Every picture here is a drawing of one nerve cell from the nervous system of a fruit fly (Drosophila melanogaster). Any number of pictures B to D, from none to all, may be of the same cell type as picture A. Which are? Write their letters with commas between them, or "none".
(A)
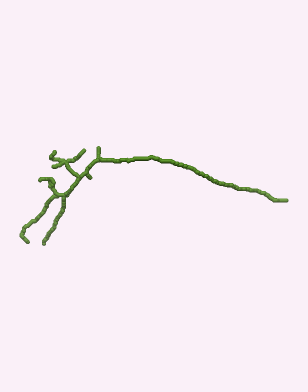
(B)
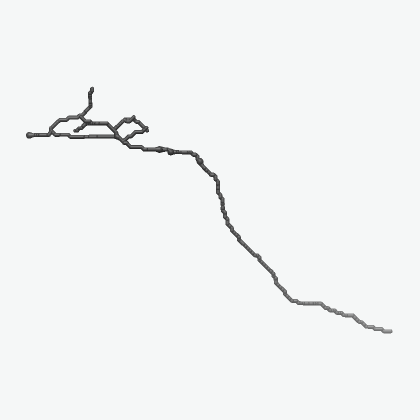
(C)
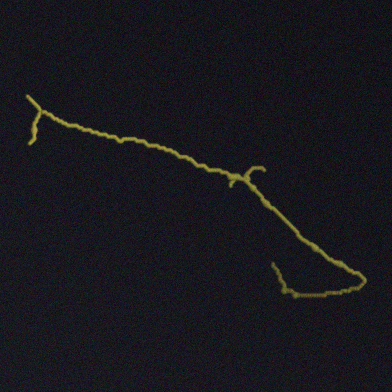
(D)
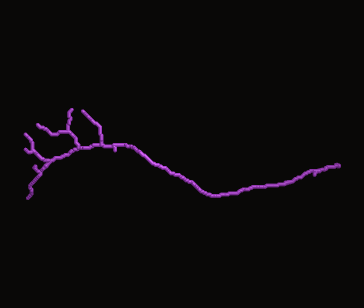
B, D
